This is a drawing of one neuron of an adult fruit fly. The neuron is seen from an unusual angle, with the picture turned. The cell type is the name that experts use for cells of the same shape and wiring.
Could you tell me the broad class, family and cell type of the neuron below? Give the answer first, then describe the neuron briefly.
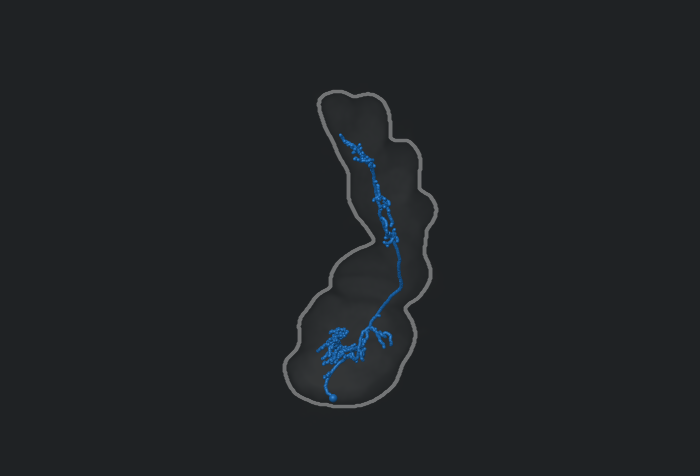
It is a descending neuron. Its family is hemilineage WEDd1. It is of cell type DNae008. The cell body can be seen at the bottom of the picture. As drawn here it is more than twice as tall as it is wide.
